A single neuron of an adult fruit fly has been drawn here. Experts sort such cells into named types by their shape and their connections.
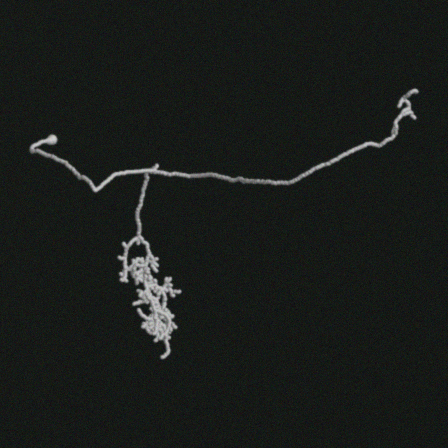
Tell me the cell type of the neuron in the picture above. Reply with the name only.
MeVP6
